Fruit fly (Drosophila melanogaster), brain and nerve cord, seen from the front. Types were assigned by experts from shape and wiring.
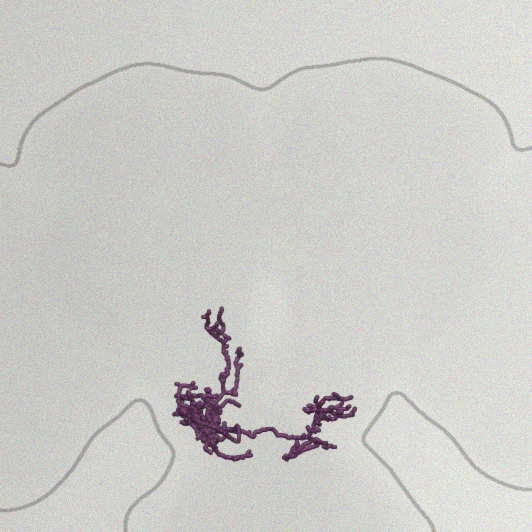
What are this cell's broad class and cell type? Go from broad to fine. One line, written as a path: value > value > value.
central-brain intrinsic neuron > GNG205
